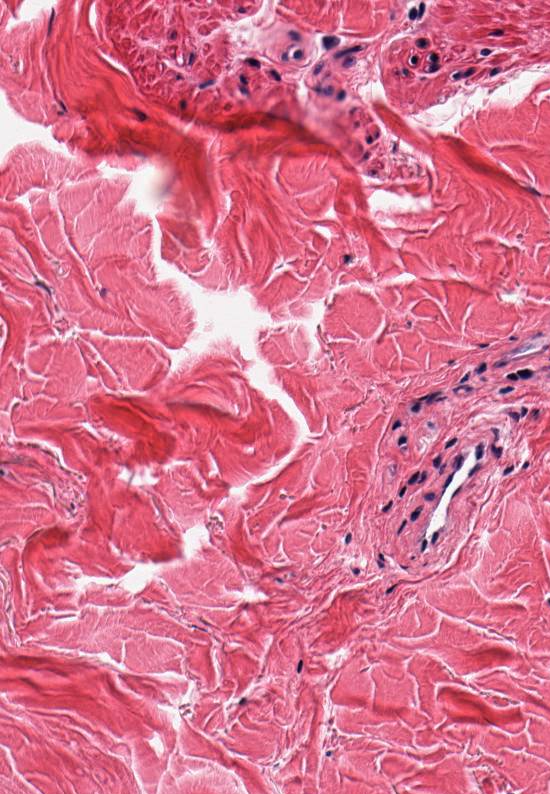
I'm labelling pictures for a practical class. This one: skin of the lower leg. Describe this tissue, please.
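Thick pink collagen bundles, running in many different directions, fill most of the field, with sparse nuclei among them. Midway down the right side, a small vessel has a narrow slit-like lumen surrounded by elongated dark nuclei. The field contains no fat cells.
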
